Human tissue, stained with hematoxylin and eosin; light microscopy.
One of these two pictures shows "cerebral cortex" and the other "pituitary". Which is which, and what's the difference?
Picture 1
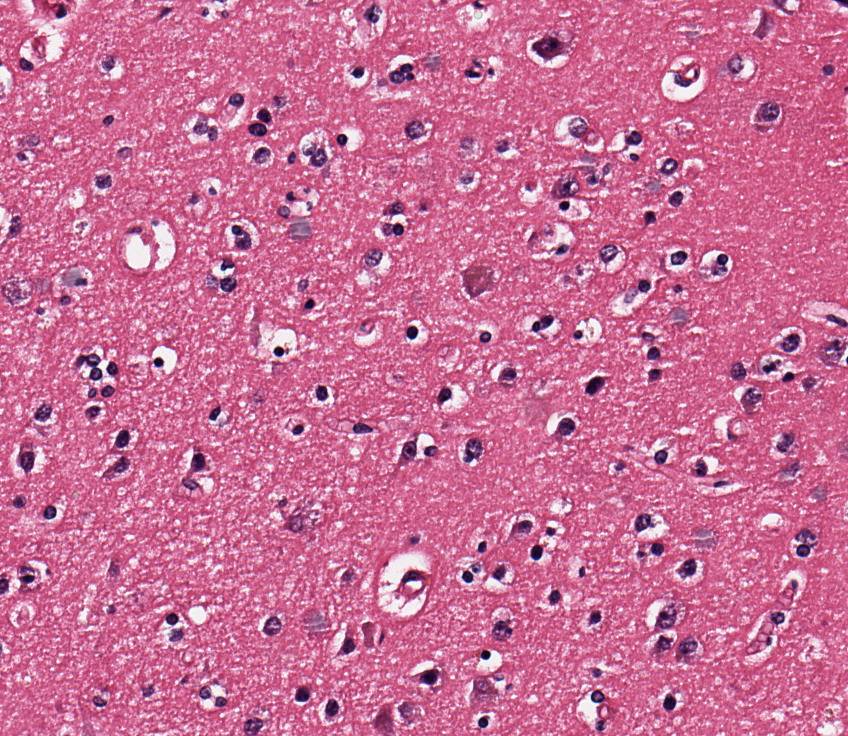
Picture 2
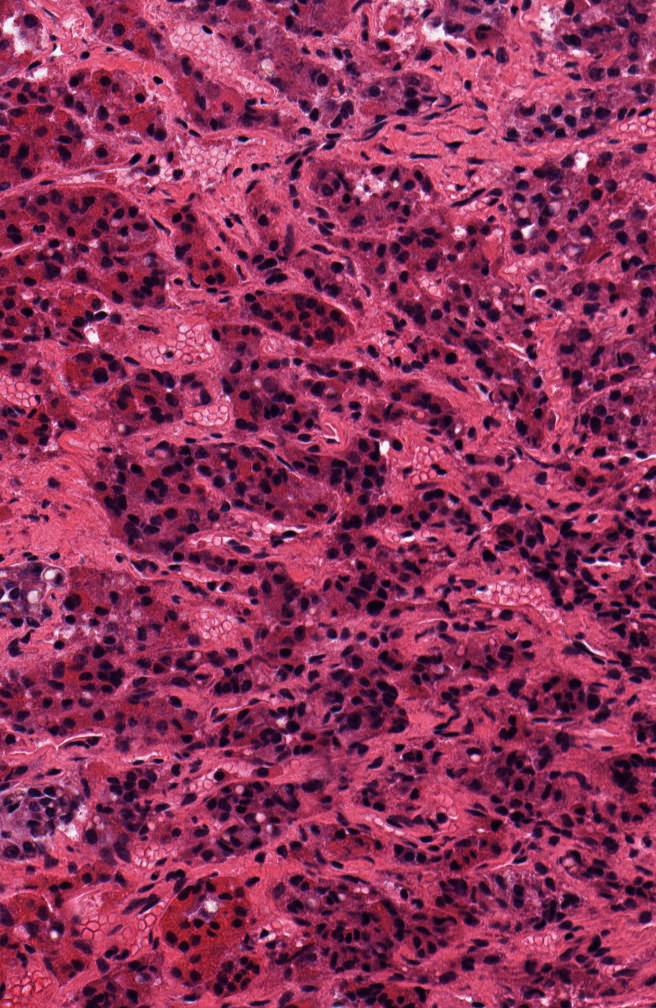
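The cerebral cortex is picture 1 and the pituitary picture 2. Picture 1 has small, round, densely dark nuclei spread fairly evenly throughout, most with little or no visible cytoplasm, many within empty clear halos. In picture 2, cells lie in irregular nests and cords divided by bands of pink fibrous stroma throughout. Their nuclei are dark, hyperchromatic and round to oval, and their cytoplasm is eosinophilic, deeply red and dense in some nests of the left half. Among the nests, mostly in the left half, lie small clusters of pale cells with finely bubbly, net-like cytoplasm and sharp polygonal outlines.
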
